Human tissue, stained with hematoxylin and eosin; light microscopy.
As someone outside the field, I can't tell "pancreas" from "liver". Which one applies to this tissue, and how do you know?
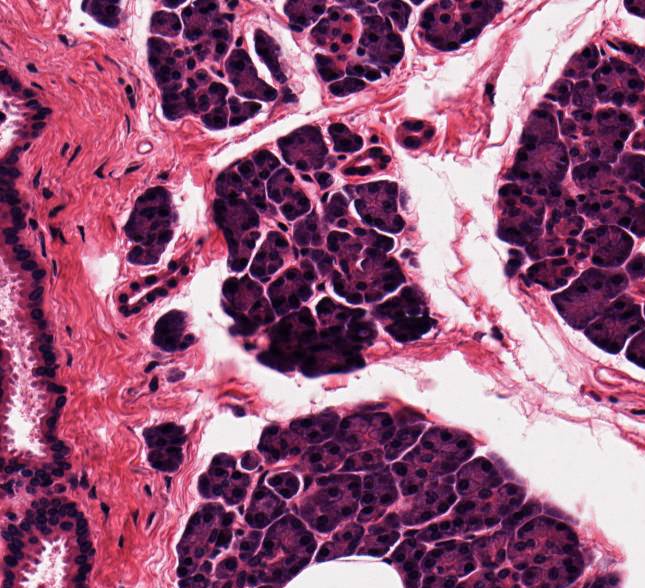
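This is pancreas. Its glandular tissue forms separate lobules of closely packed acini, divided by connective tissue septa.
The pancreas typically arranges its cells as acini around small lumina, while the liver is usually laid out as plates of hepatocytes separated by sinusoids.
The acinar cells stain deeply purple, with round nuclei toward the base of each cell. A large duct lined by columnar epithelium runs along the left edge.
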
